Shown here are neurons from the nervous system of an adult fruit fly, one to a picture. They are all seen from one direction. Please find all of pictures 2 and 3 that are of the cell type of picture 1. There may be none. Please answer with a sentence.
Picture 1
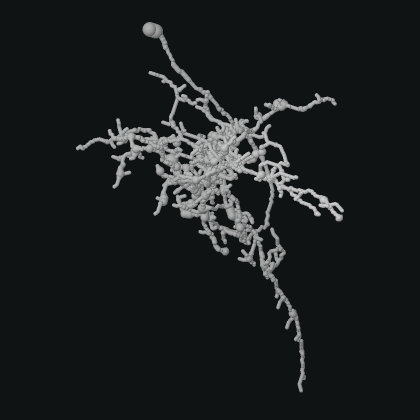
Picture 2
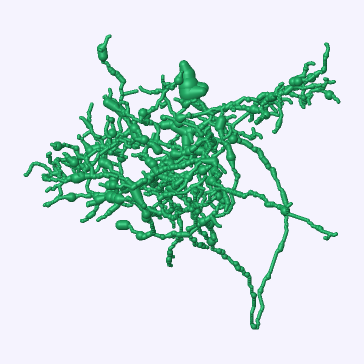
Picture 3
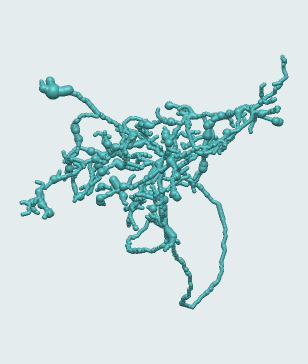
None of them is of the same cell type.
